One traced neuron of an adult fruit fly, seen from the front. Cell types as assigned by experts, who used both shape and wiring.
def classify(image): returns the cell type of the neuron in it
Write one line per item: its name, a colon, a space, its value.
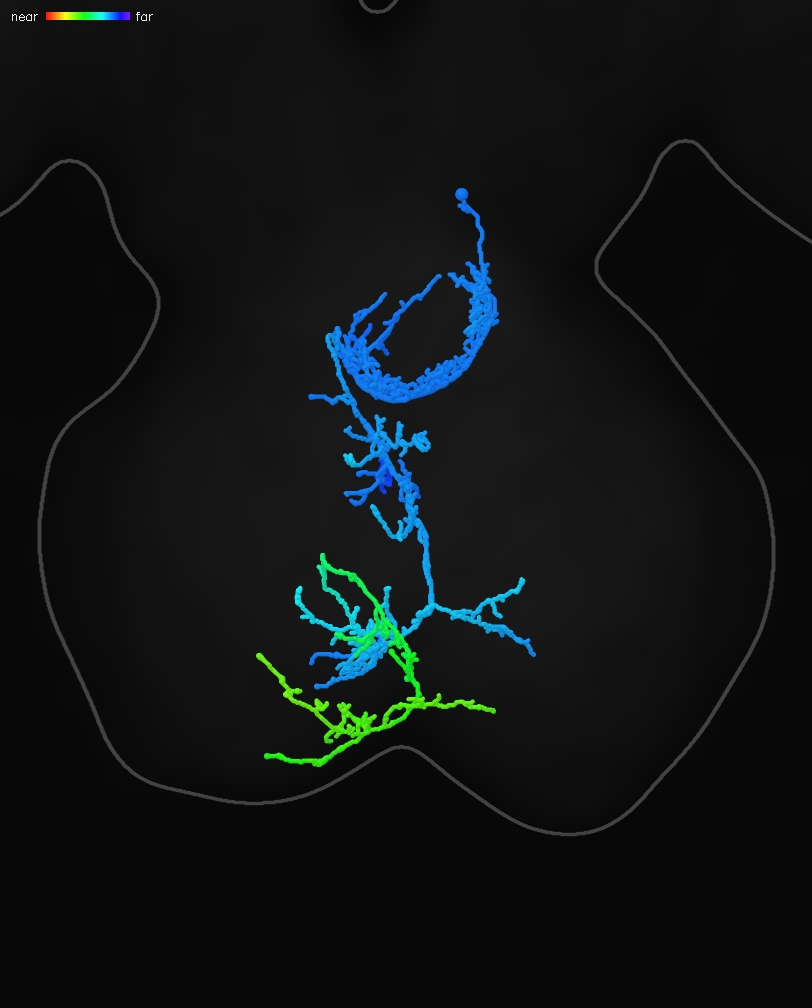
cell type: IN01A048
